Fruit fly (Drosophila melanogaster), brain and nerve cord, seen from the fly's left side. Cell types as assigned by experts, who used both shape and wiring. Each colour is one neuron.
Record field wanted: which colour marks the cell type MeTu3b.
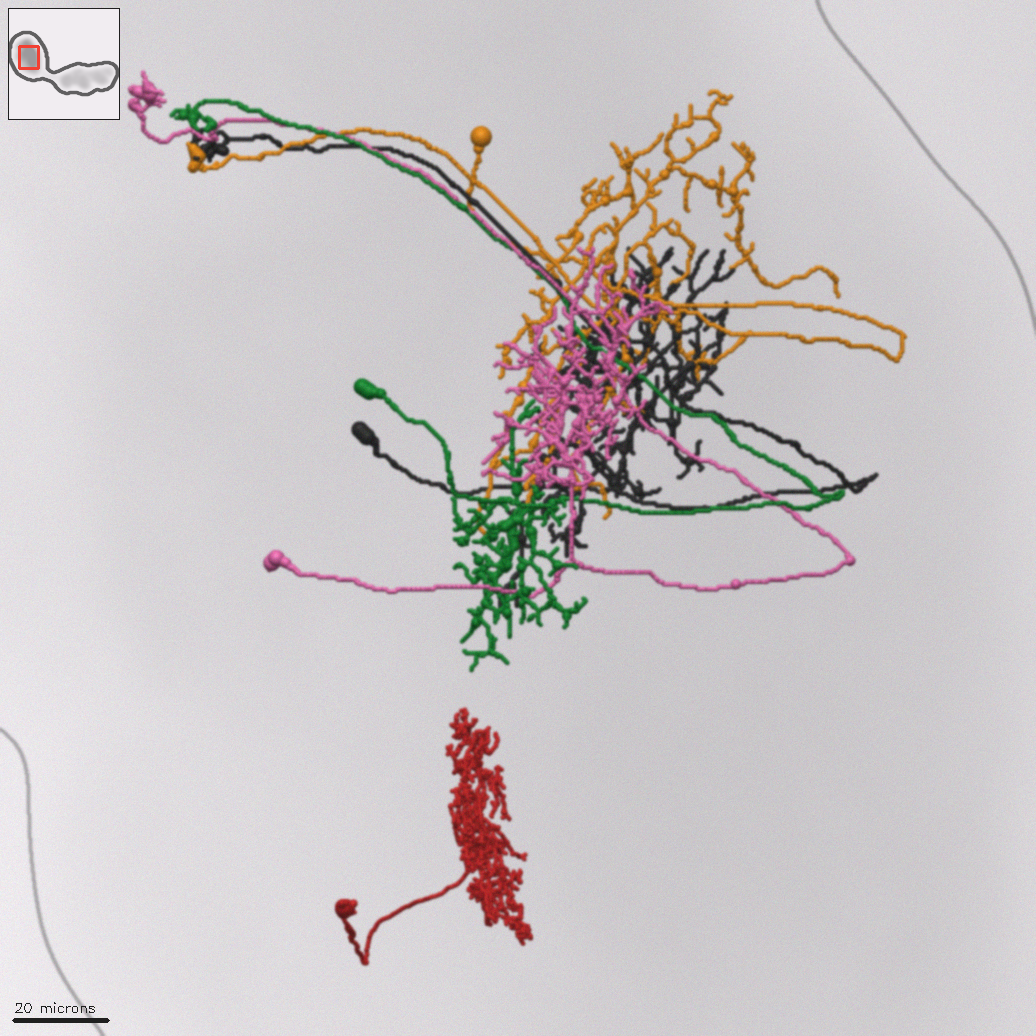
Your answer: black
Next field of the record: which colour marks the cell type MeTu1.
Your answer: green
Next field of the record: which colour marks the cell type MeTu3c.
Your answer: pink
